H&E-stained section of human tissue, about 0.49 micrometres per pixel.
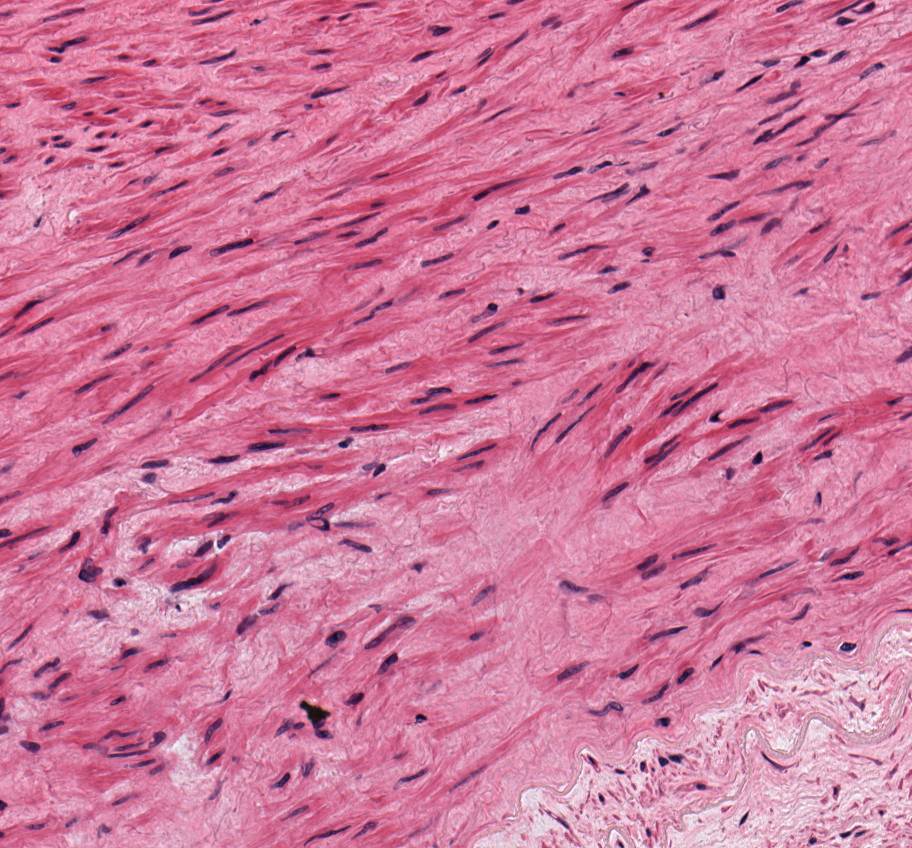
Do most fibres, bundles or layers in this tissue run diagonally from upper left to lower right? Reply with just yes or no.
No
